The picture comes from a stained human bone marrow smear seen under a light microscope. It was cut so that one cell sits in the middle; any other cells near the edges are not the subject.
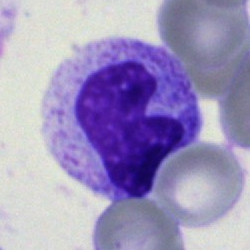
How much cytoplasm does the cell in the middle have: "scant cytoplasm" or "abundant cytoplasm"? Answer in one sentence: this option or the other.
Its nucleus is set within plentiful cytoplasm.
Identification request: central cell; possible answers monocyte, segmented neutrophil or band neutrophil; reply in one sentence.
In the middle of this smear crop is a band neutrophil.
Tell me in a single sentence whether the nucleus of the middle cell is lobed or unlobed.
A single compact nucleus, round, oval or kidney-shaped, is what this cell shows.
